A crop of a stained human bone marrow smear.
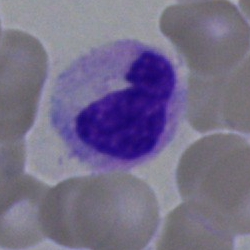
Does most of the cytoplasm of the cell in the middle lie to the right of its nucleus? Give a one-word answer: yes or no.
No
